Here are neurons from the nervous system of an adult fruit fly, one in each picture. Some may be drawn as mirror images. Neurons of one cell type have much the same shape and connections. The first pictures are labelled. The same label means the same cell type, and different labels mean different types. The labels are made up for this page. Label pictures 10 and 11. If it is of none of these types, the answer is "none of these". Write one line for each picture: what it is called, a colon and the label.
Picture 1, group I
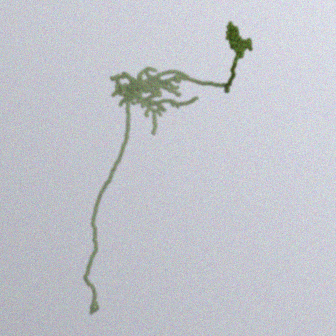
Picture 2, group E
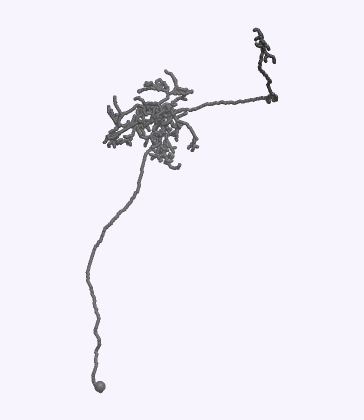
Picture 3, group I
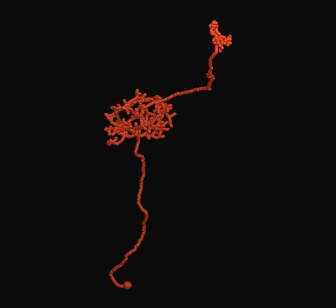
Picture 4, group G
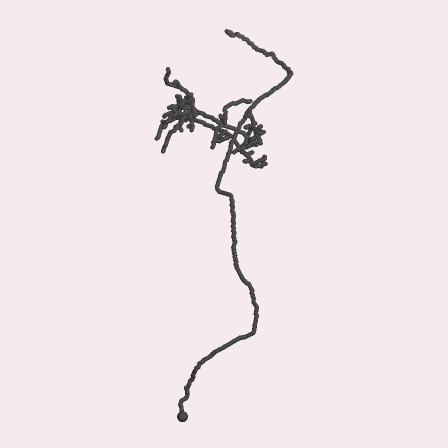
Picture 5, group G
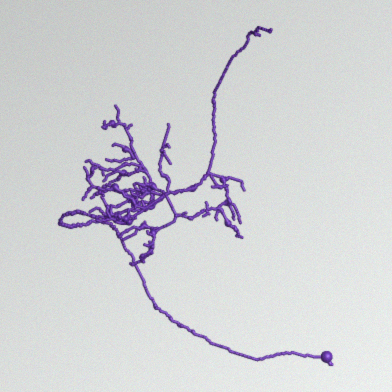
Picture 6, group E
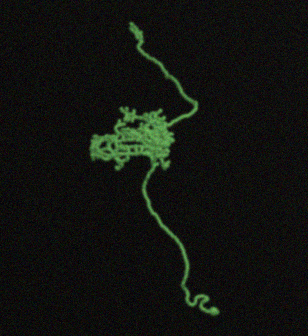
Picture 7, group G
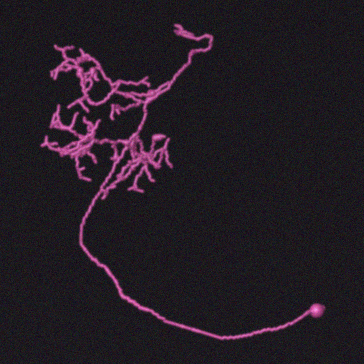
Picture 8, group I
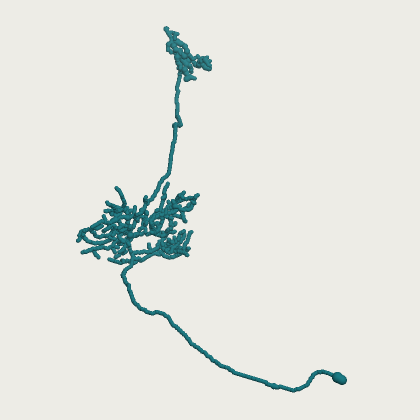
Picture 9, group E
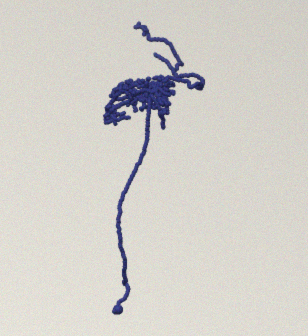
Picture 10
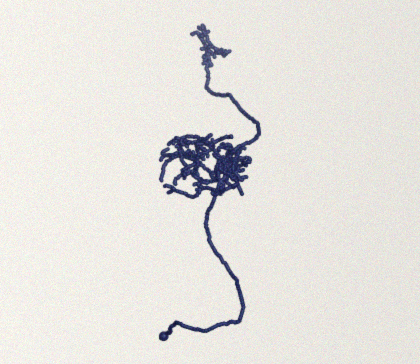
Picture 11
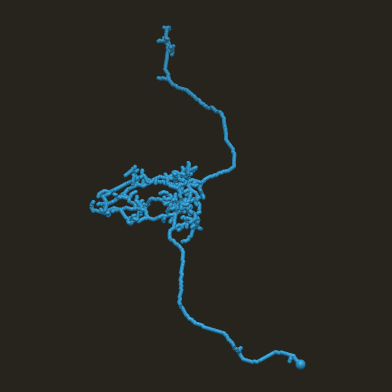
10: group I
11: group E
